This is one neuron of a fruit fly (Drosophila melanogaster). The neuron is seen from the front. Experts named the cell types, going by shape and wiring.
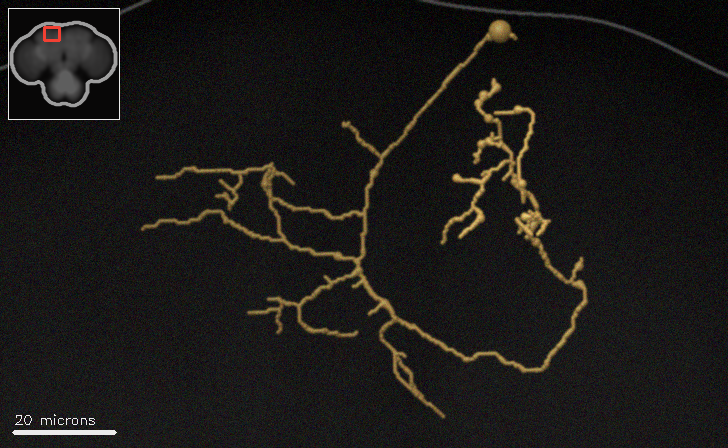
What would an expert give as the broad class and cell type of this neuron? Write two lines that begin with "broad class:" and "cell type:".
broad class: central-brain intrinsic neuron
cell type: CB2638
